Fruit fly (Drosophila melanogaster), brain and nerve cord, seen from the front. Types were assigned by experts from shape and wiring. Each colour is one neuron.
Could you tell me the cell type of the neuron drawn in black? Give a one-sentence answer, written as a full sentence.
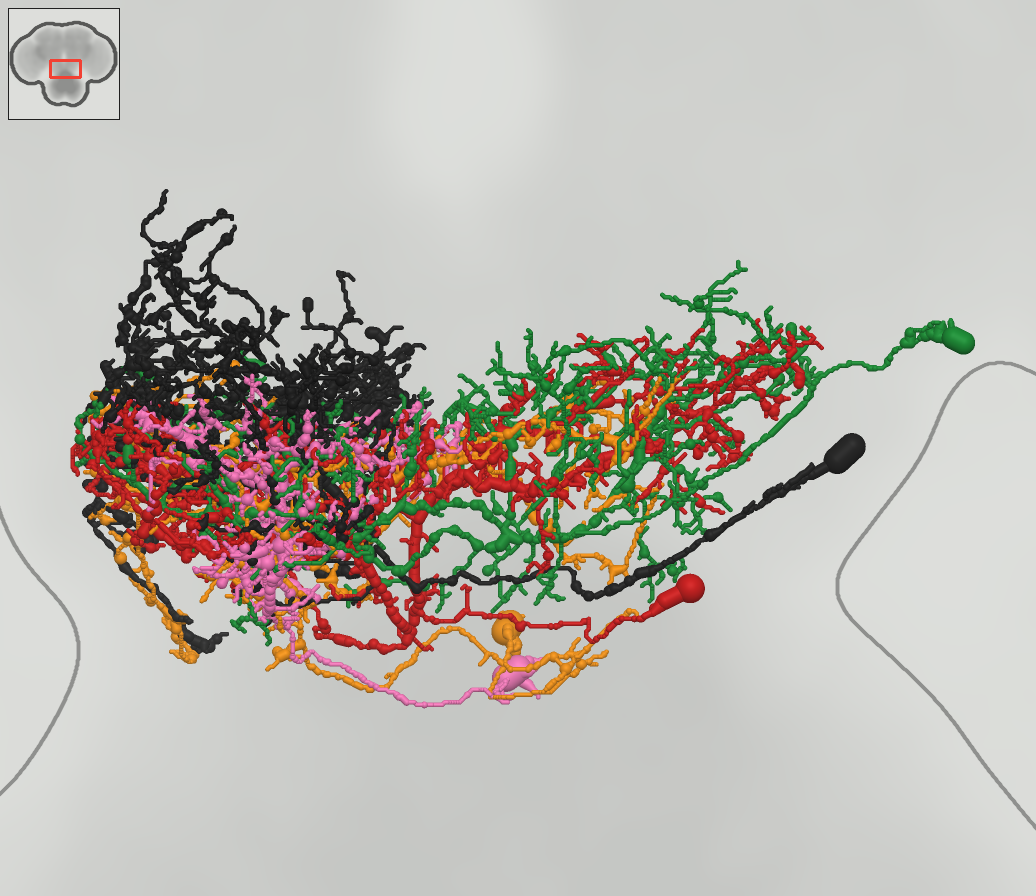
Included in the cell type GNG592 is this neuron.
